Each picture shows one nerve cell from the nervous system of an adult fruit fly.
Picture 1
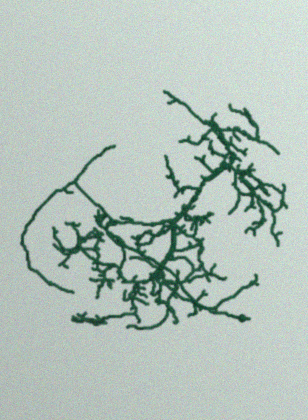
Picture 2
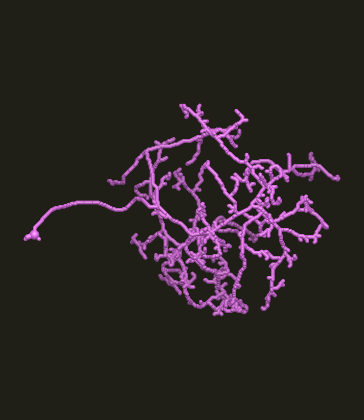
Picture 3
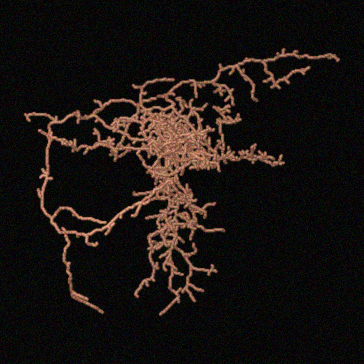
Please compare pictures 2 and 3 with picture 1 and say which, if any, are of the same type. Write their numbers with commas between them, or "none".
2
